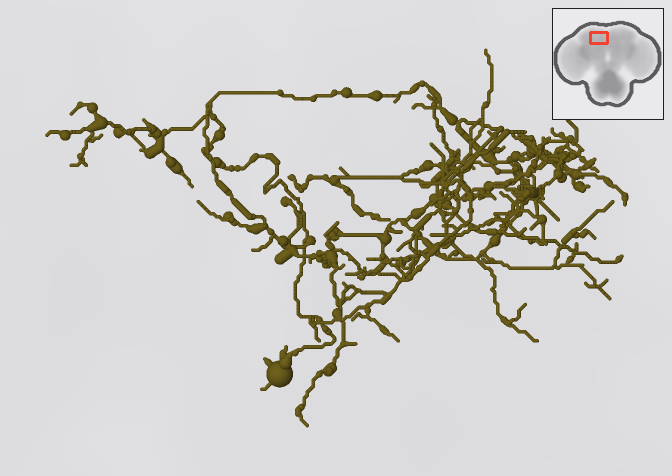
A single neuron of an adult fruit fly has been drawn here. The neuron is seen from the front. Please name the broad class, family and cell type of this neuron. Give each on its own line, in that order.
central-brain intrinsic neuron
hemilineage DM6_dorso_lateral
SMP377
